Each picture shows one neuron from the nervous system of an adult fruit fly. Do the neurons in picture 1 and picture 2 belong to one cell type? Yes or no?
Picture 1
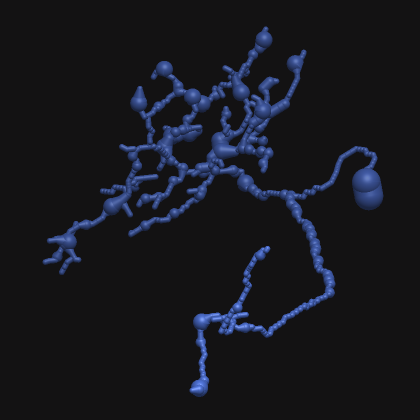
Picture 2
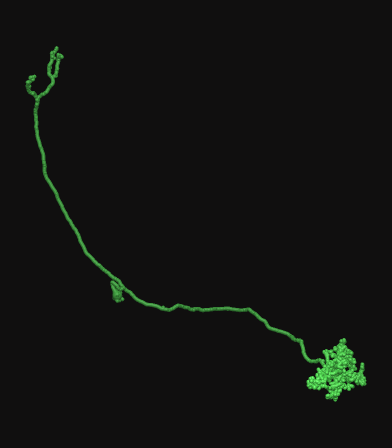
yes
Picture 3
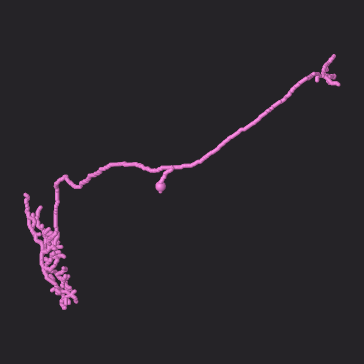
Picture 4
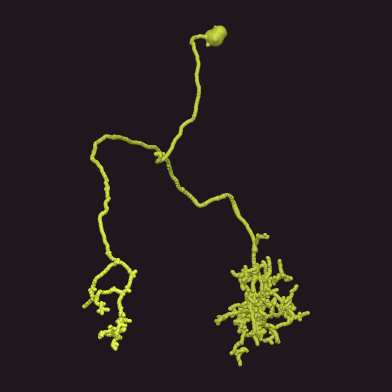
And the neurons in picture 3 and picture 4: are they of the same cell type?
no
